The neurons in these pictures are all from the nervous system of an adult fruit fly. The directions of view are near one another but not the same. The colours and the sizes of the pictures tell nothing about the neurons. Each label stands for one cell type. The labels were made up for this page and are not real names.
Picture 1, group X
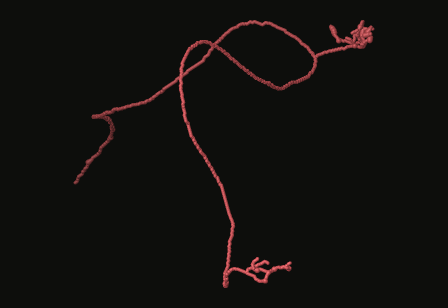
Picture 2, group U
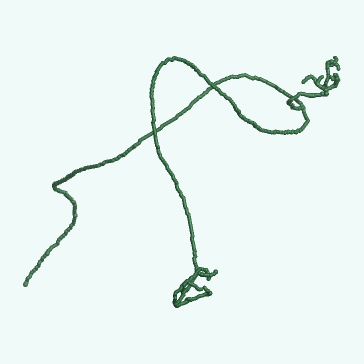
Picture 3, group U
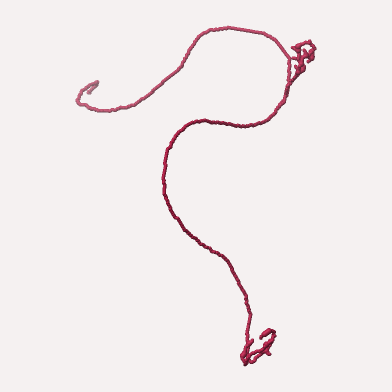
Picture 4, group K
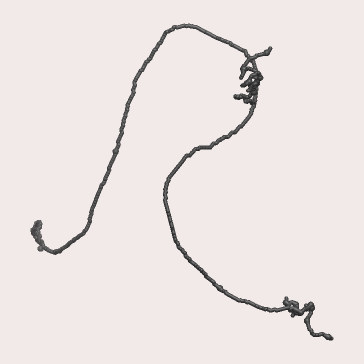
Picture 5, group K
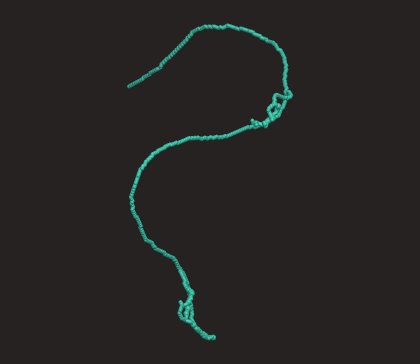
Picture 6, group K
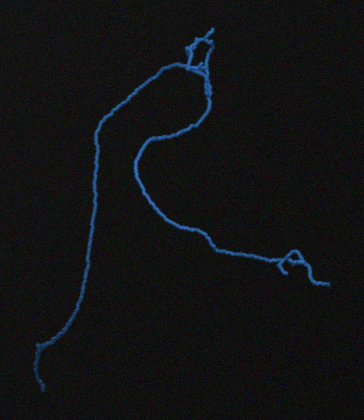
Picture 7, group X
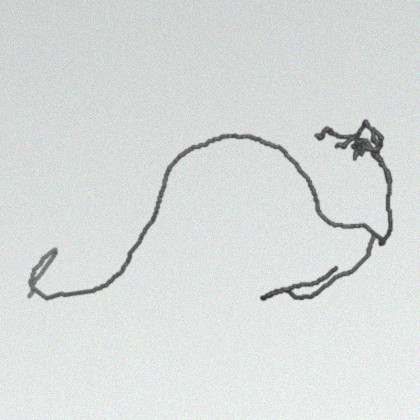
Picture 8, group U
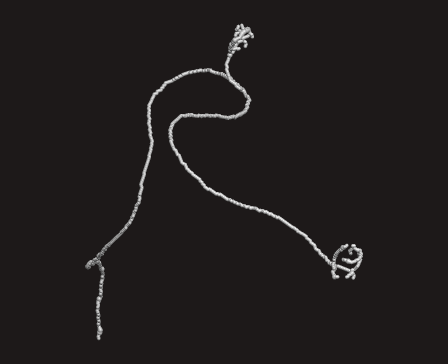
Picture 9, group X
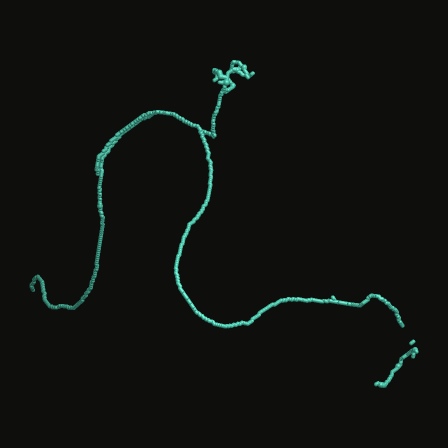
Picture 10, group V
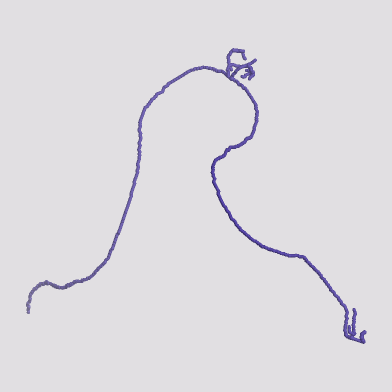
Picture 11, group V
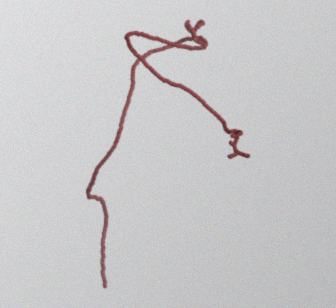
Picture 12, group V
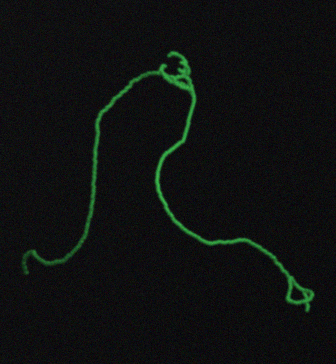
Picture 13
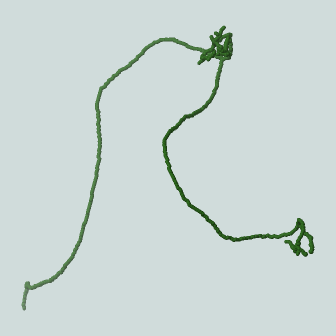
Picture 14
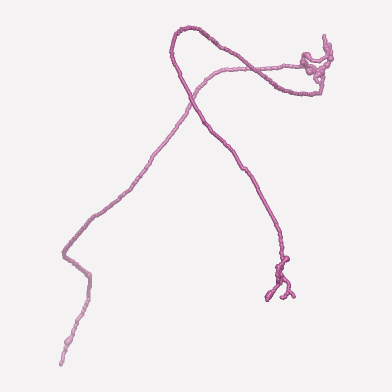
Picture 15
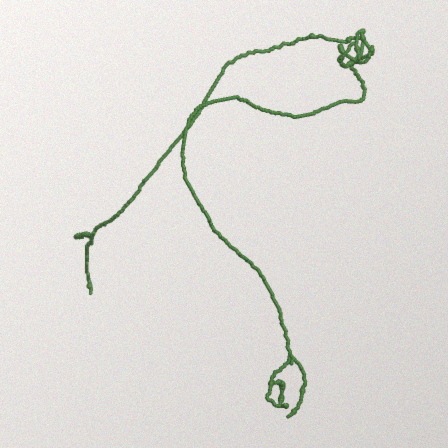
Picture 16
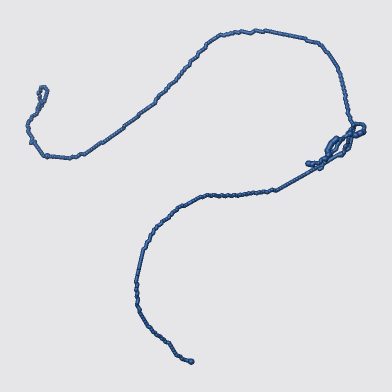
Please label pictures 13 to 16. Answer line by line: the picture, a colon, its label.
13: group K
14: group V
15: group V
16: group K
